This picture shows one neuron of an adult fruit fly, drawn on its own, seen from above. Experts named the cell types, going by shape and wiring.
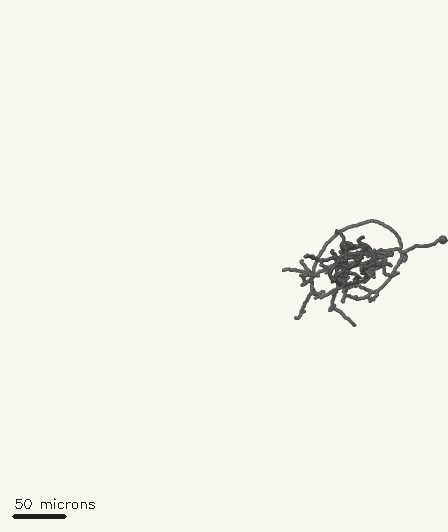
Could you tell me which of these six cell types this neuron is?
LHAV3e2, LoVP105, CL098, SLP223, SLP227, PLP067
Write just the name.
SLP227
